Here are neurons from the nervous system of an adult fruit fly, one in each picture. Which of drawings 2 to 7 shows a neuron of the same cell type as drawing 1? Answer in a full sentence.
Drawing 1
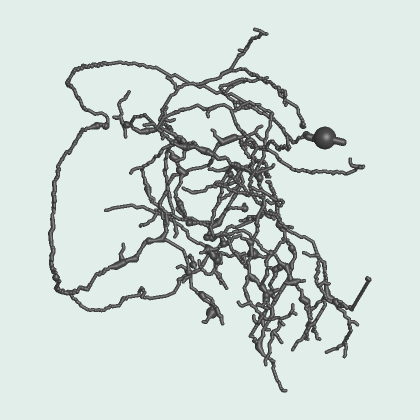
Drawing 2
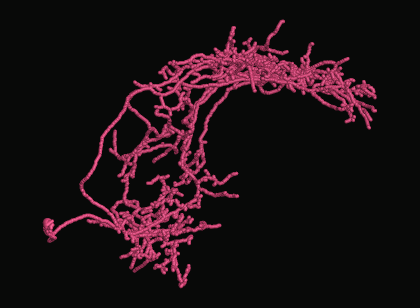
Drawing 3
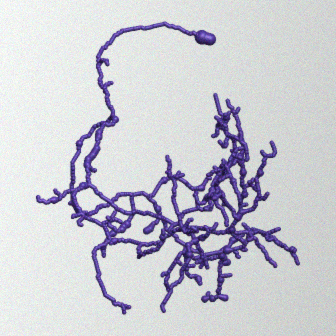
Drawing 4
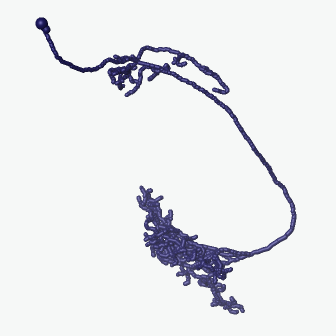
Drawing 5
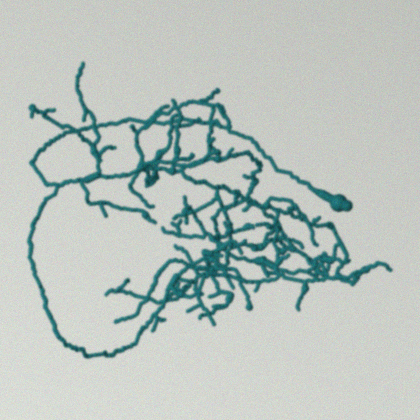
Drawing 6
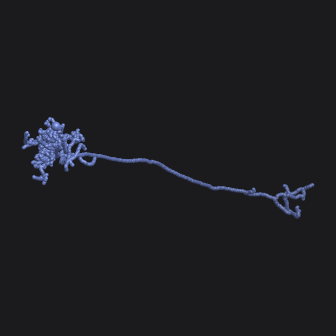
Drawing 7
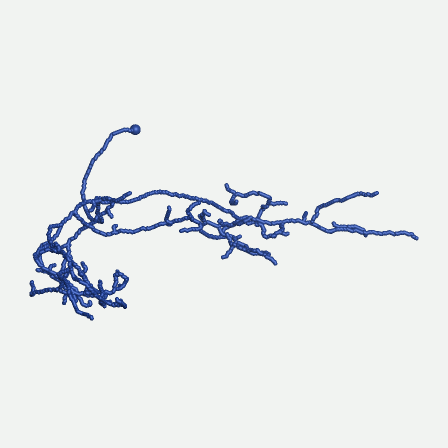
Drawing 5 shows a neuron of the same cell type.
